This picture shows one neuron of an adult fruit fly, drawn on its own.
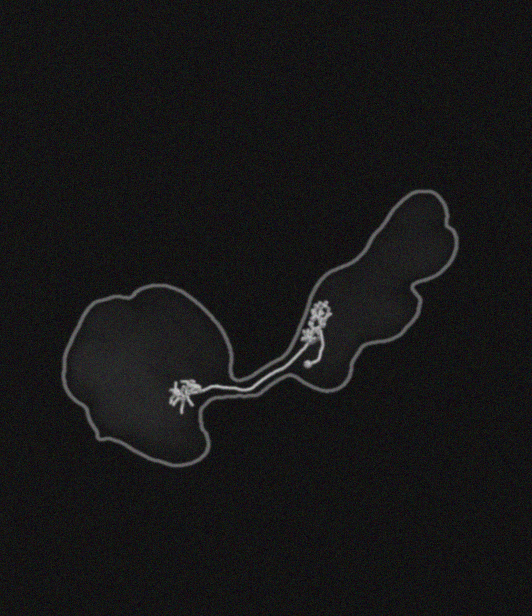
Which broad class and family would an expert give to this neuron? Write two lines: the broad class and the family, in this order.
ascending neuron
hemilineage 07B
